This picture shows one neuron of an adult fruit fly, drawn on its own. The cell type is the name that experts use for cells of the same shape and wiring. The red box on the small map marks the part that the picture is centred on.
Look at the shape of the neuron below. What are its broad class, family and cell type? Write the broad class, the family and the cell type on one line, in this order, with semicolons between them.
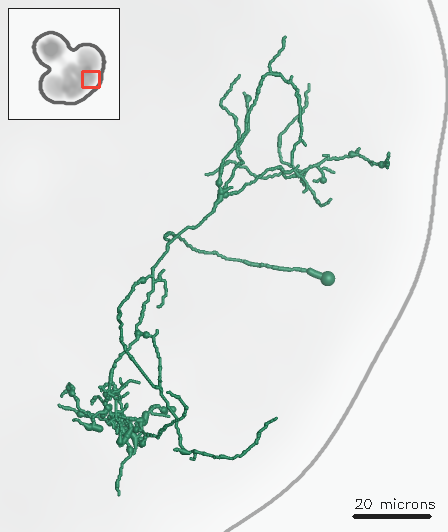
central-brain intrinsic neuron; hemilineage VLPd&p1_posterior; CB2398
